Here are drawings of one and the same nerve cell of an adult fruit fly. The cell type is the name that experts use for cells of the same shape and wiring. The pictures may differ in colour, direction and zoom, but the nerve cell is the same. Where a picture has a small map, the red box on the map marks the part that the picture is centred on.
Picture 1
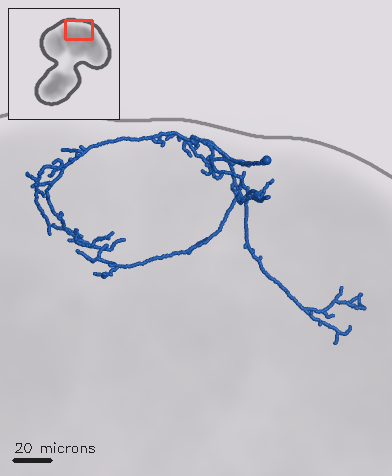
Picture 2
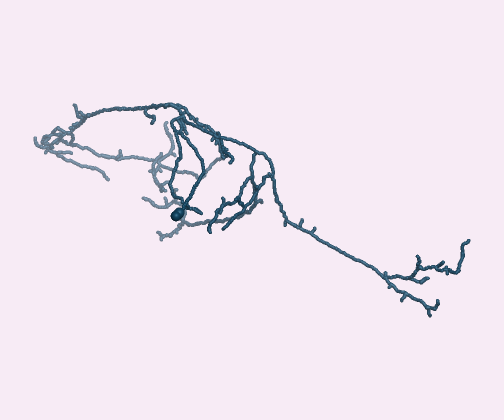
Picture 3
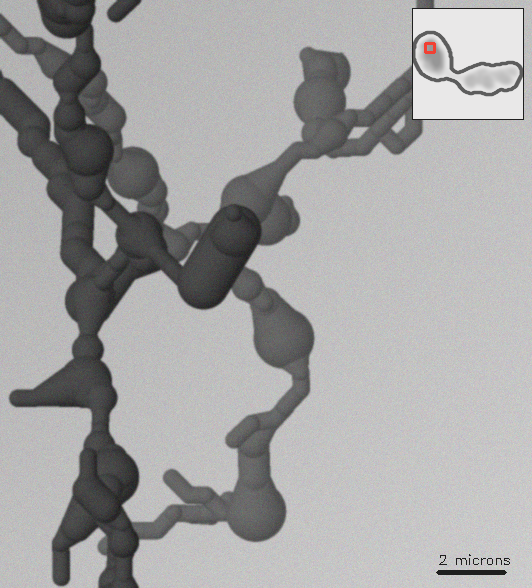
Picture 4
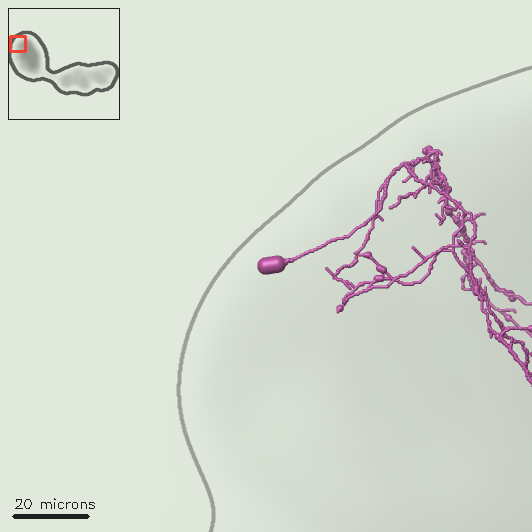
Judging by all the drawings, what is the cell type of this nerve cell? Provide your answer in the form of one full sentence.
This nerve cell carries the cell type designation SMP723m.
